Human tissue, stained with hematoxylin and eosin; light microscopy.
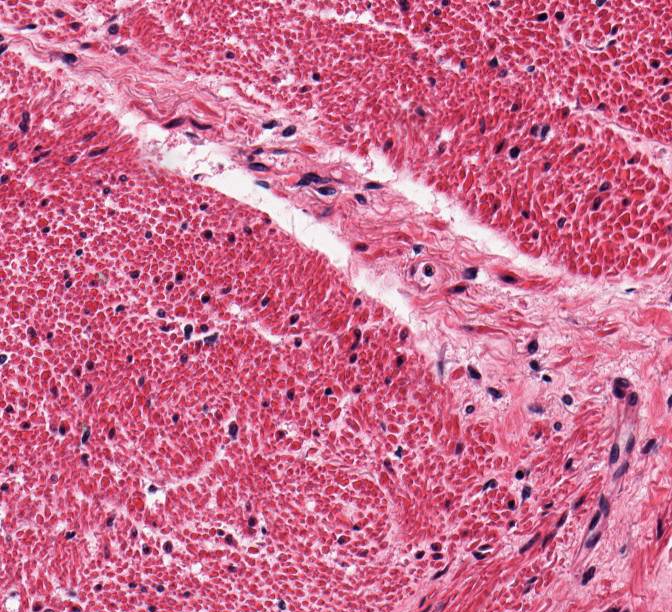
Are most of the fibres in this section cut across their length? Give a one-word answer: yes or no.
Yes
